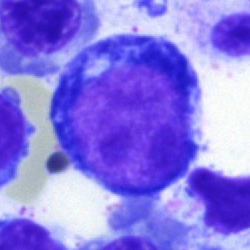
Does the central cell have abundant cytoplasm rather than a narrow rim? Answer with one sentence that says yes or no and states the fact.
No, the cell does not have plenty of cytoplasm; its nucleus fills most of it.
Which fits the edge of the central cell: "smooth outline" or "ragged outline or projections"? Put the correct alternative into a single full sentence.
A rough edge runs around this cell.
